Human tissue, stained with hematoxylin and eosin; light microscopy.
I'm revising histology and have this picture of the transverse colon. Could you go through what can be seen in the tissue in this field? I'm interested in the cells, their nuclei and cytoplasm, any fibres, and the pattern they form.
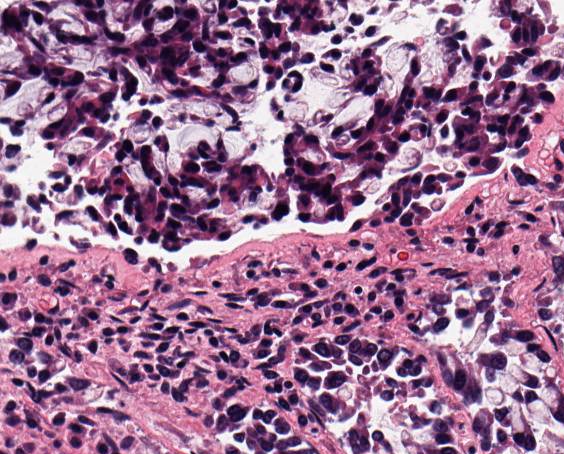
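Crowded dark nuclei fill the upper half, with pale grey-blue, clear-looking areas among them. Lower half pink fibrous stroma, many dark nuclei scattered throughout; spindle-shaped and rounder oval forms mixed. Small vessel with red blood cells just below a cleft, right of centre.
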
